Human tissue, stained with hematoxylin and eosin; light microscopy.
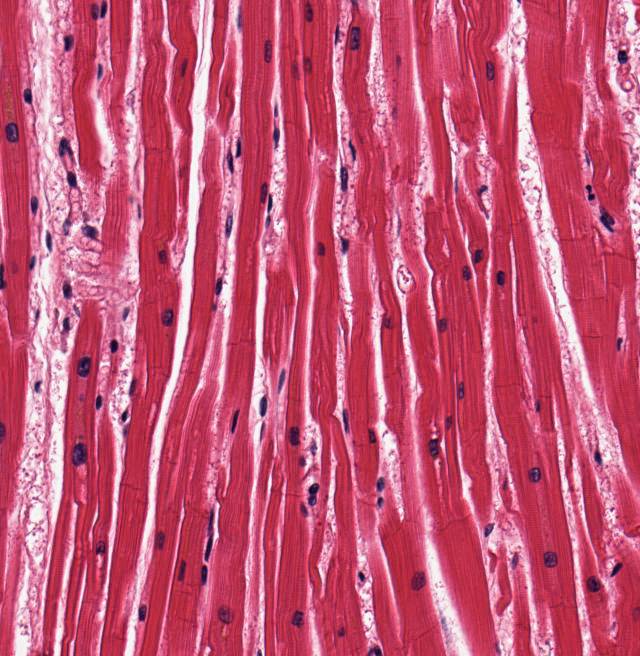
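Left ventricle of the heart, in a haematoxylin and eosin stained section of human tissue. First, long muscle fibres run in parallel from top to bottom across the whole field, tilting slightly. Second, some fibres branch and join neighbouring fibres. Third, each fibre has oval nuclei lying singly in its centre. Finally, the fibre cytoplasm stains deep red and shows fine cross-striations.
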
